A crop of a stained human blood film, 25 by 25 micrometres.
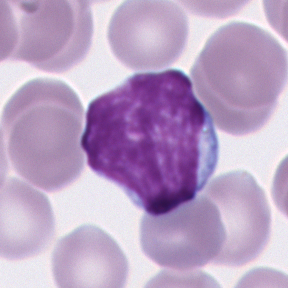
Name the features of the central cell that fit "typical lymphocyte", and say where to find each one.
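Against: size, at about 13 micrometres across.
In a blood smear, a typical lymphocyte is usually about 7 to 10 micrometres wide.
For: narrow cytoplasm, with the nucleus filling about 80% of the cell's area.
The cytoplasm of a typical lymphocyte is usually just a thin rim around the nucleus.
Here it forms a pale greyish-blue crescent lying mainly on the right side rather than a full rim. Also seen: an irregular, slightly angular outline with small bumps, and dark purple chromatin crossed by thin pale streaks.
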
